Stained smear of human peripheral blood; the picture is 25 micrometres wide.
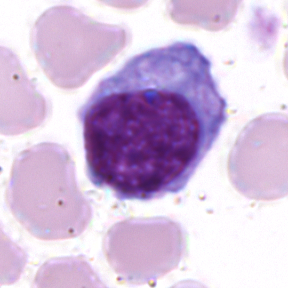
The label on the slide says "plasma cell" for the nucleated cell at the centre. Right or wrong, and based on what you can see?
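Dark purple, coarsely clumped chromatin.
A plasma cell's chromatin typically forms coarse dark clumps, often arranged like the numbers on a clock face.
Goes with plasma cell. Nucleus toward the lower left of the cell.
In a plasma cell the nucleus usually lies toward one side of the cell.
Goes with plasma cell. Nucleus round, about 10 micrometres across, with no notch, fold or lobe; fills about 60% of the cell's area.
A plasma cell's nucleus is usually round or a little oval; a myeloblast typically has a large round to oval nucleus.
Round shape fits both. No granules seen.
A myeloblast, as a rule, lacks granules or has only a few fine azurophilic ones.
Consistent with myeloblast; does not decide. No distinct nucleolus stands out. Outline irregular, angular along the upper right edge; cell about 1.75 times as wide as a red cell lying whole in the picture; touches none of the surrounding red cells. Verdict: plasma cell fits.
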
